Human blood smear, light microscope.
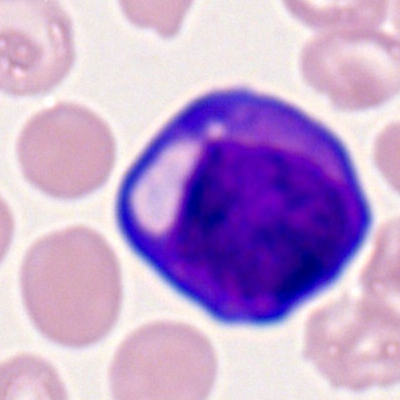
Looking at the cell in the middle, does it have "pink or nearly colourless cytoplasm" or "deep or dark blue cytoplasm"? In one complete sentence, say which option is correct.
A strongly blue cytoplasm belongs to this cell.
